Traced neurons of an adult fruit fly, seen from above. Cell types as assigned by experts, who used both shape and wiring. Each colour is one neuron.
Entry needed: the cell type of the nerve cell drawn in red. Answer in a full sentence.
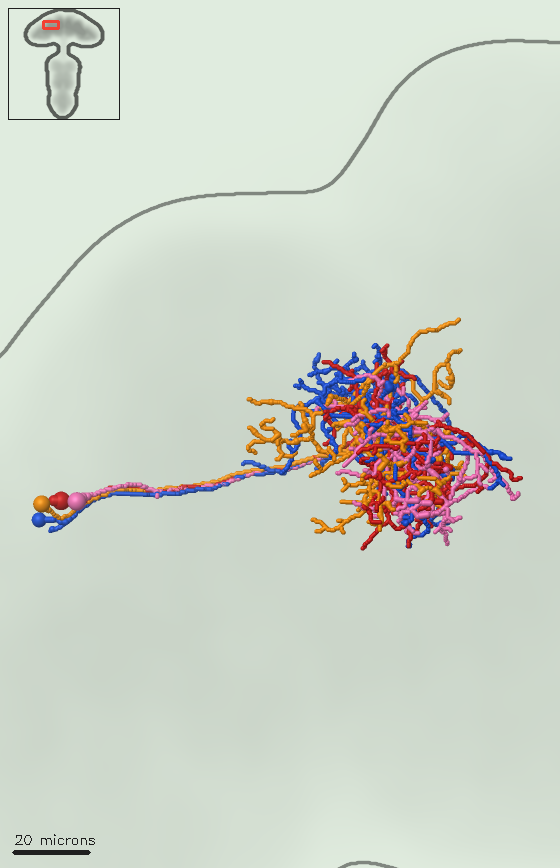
The cell type is SLP025.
